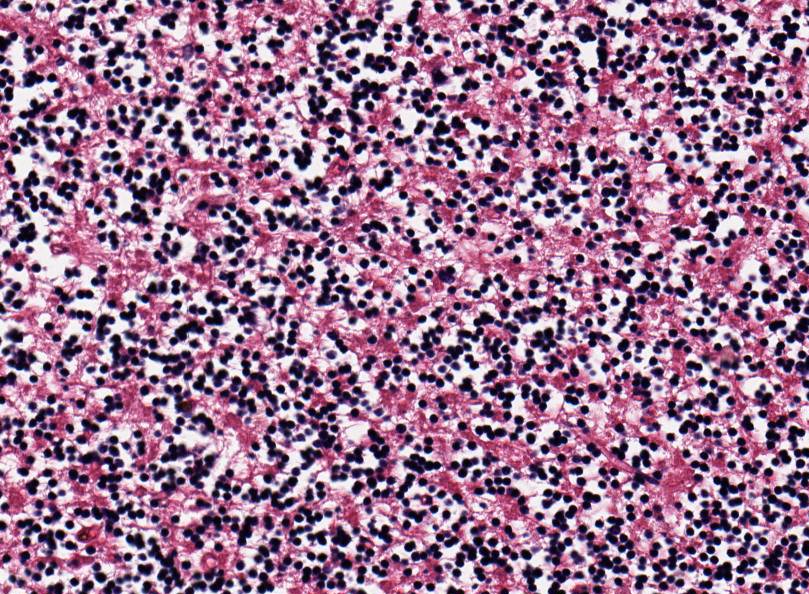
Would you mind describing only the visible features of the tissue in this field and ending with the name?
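Small cells are densely packed and fill the field evenly, without layering or organised units. Their nuclei are small, round, darkly stained and very similar in size and shape. Most cells show very little cytoplasm around the nucleus. Name: cerebellum.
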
